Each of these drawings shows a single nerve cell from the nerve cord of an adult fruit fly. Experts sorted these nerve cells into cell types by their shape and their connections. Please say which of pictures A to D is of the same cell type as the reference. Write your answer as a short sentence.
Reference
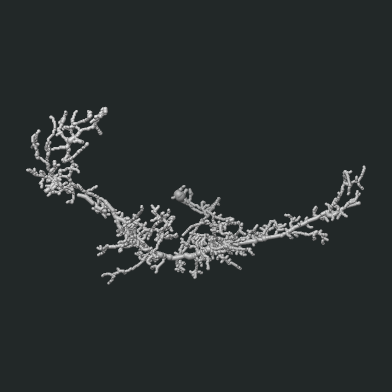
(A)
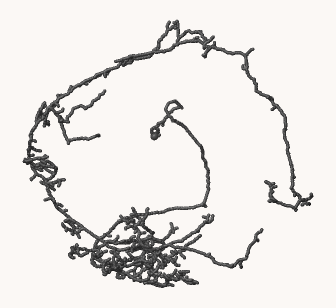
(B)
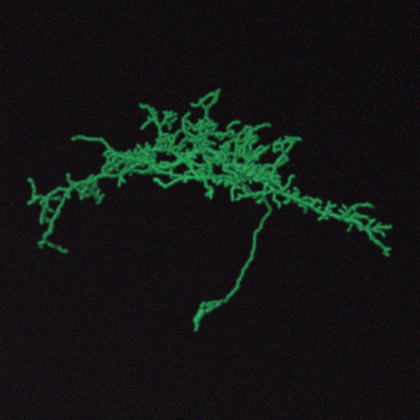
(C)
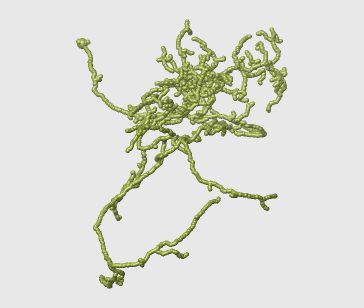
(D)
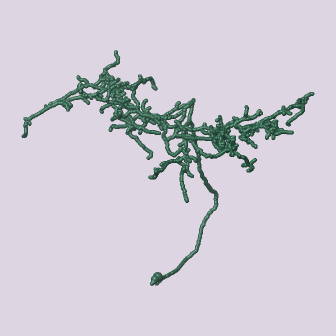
Picture B shows a nerve cell of the same cell type.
